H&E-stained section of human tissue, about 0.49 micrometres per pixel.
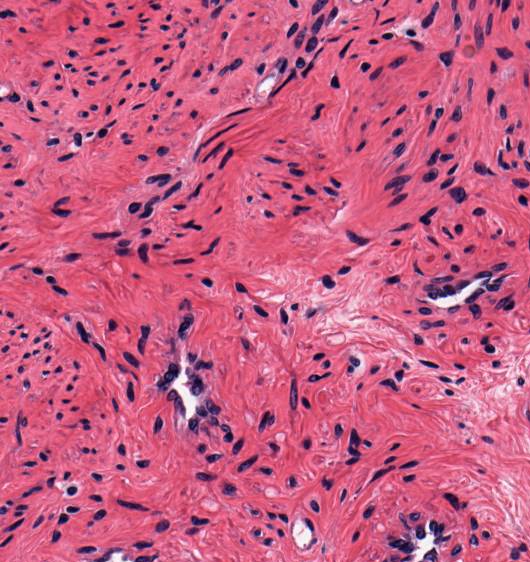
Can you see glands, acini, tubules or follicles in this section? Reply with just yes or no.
No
